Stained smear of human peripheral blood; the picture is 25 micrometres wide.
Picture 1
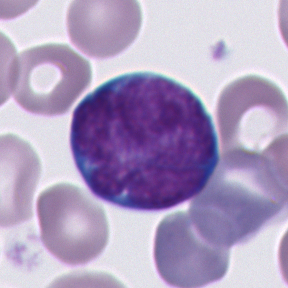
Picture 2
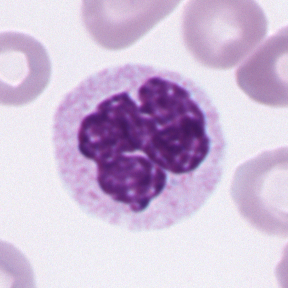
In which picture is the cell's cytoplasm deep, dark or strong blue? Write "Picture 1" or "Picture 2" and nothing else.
Picture 1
